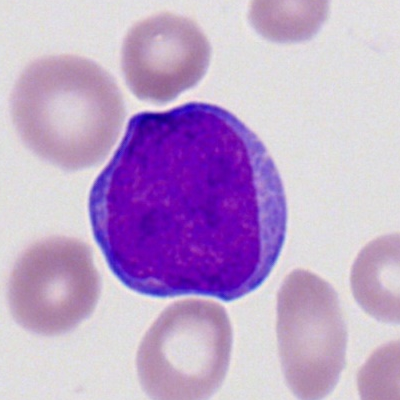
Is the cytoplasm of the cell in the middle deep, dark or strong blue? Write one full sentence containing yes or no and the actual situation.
Yes, its cytoplasm stains a strong blue.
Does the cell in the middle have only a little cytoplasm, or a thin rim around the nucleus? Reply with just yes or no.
Yes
